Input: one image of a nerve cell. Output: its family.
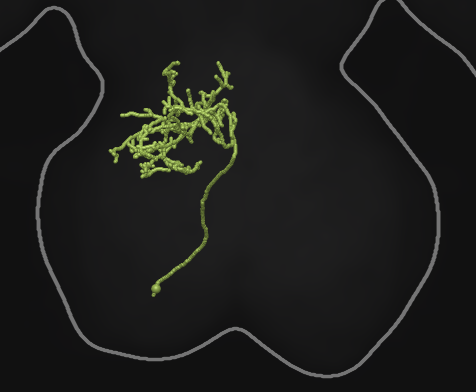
hemilineage 12A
